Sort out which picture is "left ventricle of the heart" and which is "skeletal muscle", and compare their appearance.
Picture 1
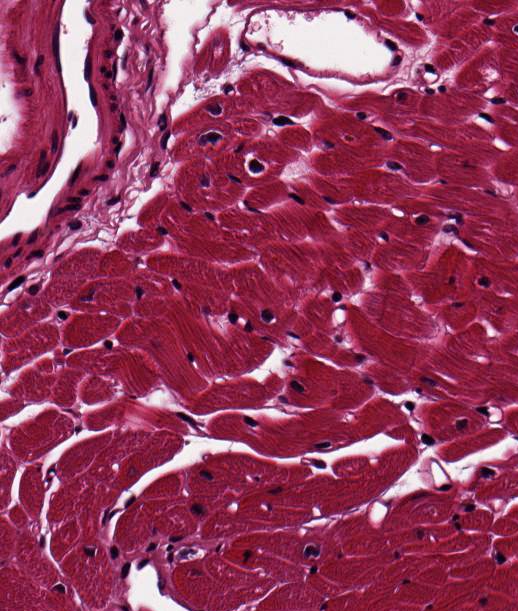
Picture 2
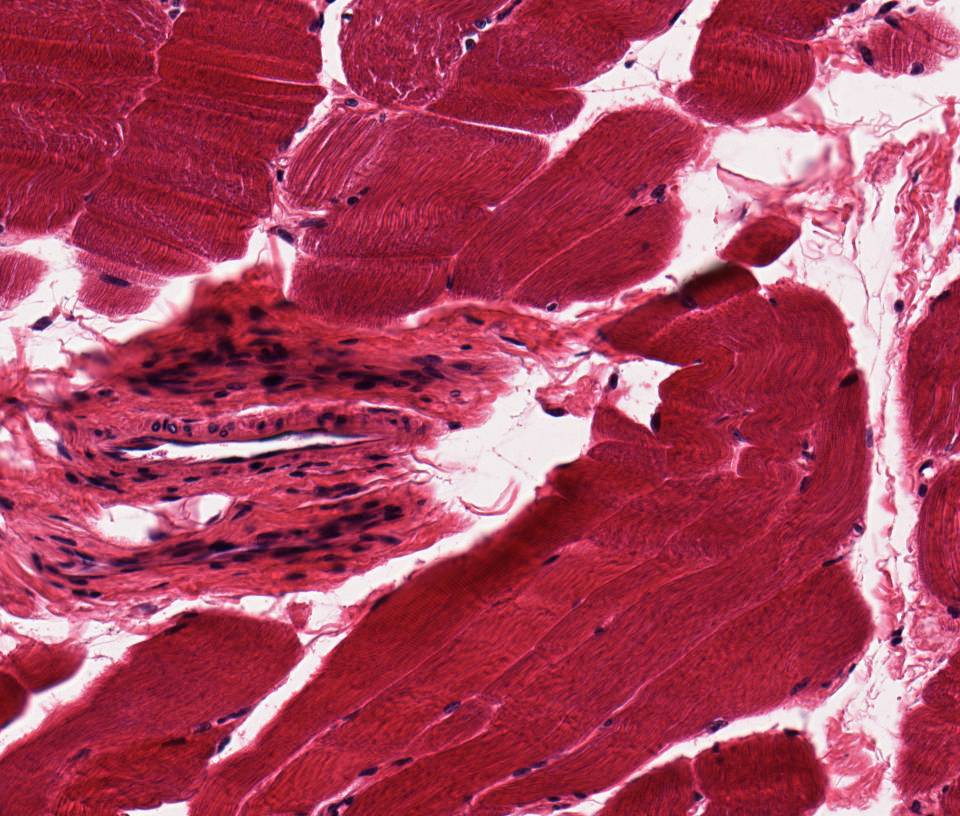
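Answer: left ventricle of the heart is in picture 1, skeletal muscle in picture 2. In the left ventricle of the heart, branching muscle fibres fill most of the field and run in varied directions, and small pale clear zones sit beside some of the central nuclei. In skeletal muscle, the fibre nuclei are sparse and flattened and lie at the fibre edges, in cytoplasm that stains a deep, even red.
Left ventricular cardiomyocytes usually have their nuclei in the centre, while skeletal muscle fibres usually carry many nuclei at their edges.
The surrounding tissue also differs. In picture 1, loose, pale connective tissue separates a vessel at the upper left from the muscle, and no fat cells are present. In picture 2, the tissue around a vessel is crowded with dark, elongated, spindle-shaped nuclei, far denser than in the muscle, while pale, loose connective tissue with few nuclei lies between the fibre bundles, widest along the right side.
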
